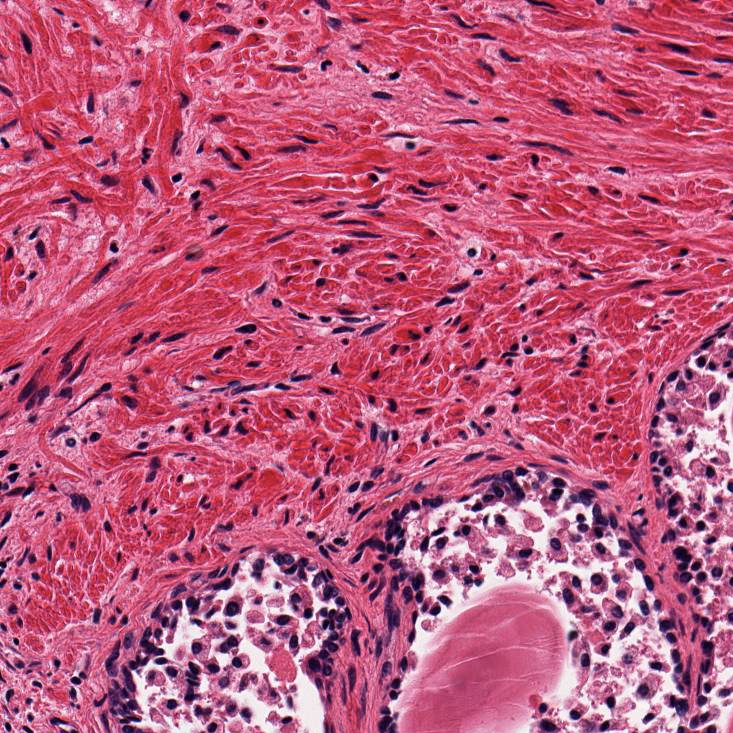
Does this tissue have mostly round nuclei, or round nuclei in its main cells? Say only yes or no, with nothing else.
No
